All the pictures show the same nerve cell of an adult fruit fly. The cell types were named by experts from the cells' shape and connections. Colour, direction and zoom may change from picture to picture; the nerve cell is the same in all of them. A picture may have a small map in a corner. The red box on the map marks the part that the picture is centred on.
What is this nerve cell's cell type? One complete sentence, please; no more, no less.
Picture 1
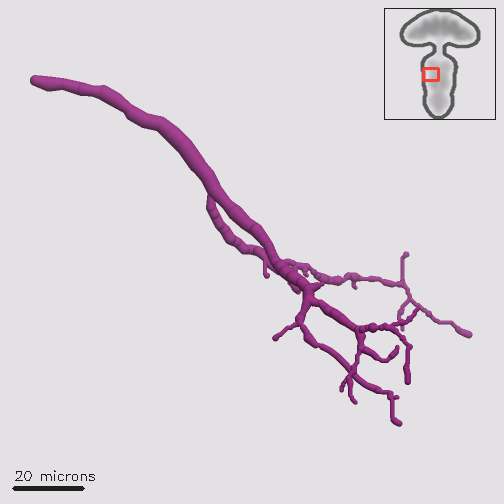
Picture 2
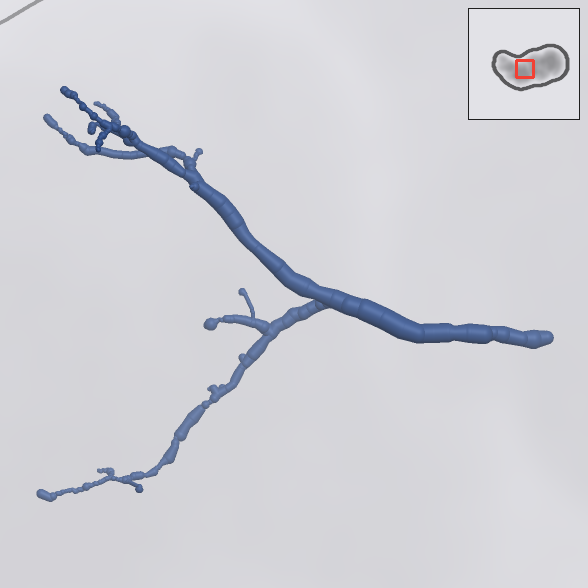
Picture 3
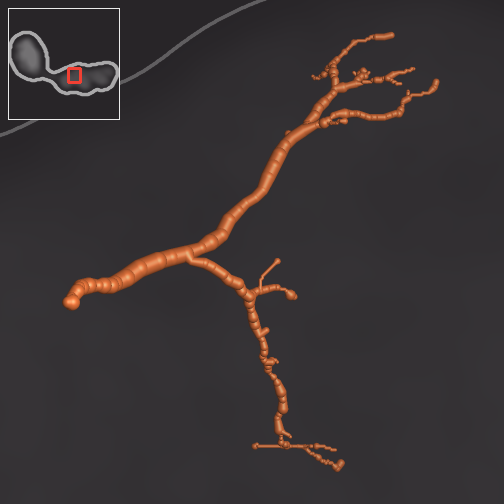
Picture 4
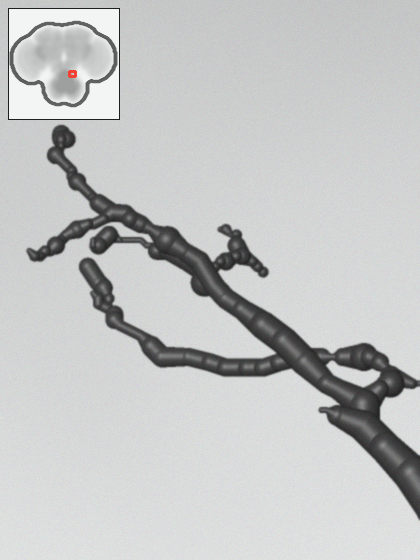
The cell type this nerve cell represents is SNpp27.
